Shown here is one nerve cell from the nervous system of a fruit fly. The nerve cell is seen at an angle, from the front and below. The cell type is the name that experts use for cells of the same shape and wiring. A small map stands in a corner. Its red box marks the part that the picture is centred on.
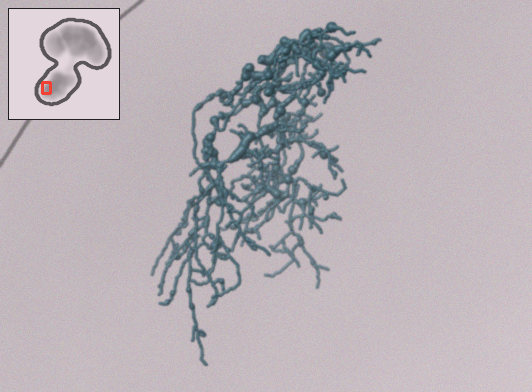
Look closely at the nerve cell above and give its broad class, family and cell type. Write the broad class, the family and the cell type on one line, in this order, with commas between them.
nerve-cord intrinsic neuron, hemilineage 19A, IN19A099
